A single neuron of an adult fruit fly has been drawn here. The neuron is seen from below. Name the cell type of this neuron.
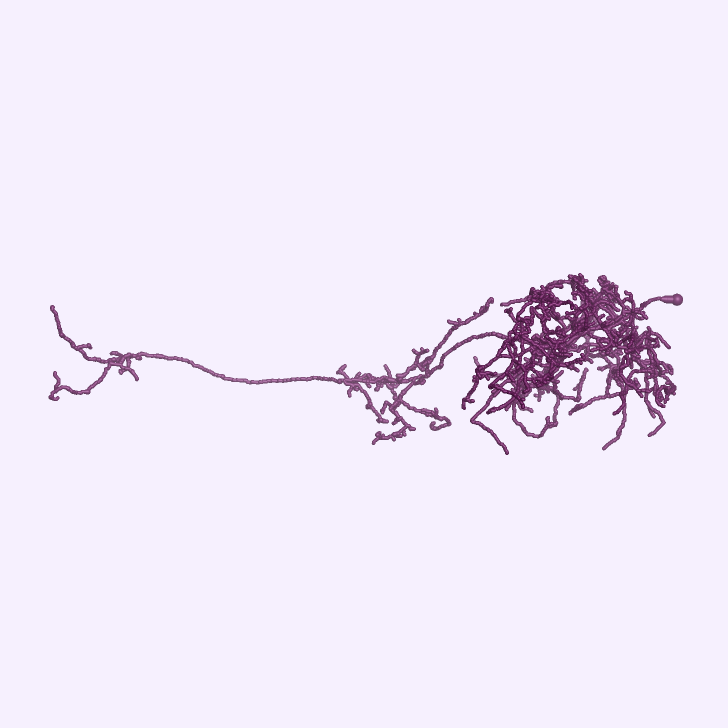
CB2286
